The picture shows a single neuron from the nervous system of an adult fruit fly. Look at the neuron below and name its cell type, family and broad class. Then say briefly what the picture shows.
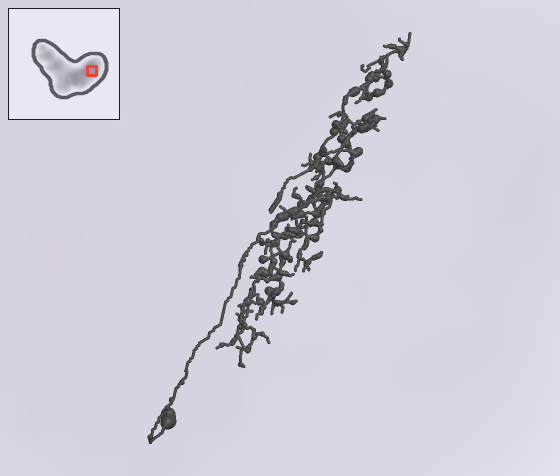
Its cell type is Pm1. Its family is Pm. Its broad class is optic-lobe intrinsic neuron. The picture shows dozens of branch ends. As drawn here it is taller than it is wide.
